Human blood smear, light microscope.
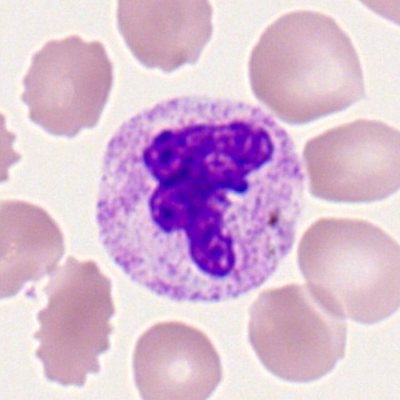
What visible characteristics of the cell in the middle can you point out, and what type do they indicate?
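Look at the chromatin: dark purple and clumped, with no nucleoli showing in the nucleus. Fine lilac granules are scattered all through the cytoplasm, and there are no vacuoles. It's a segmented neutrophil.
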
